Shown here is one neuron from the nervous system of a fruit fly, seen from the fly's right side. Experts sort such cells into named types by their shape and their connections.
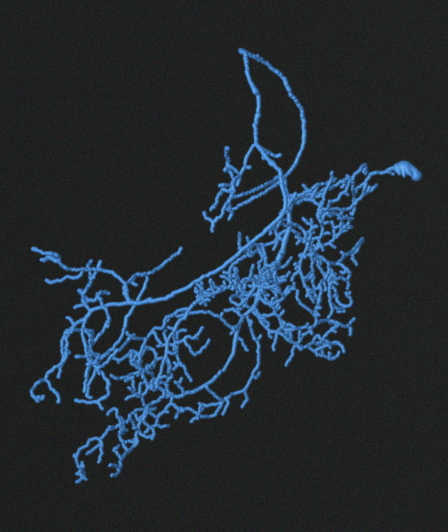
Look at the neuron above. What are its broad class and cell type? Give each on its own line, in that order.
central-brain intrinsic neuron
LAL074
